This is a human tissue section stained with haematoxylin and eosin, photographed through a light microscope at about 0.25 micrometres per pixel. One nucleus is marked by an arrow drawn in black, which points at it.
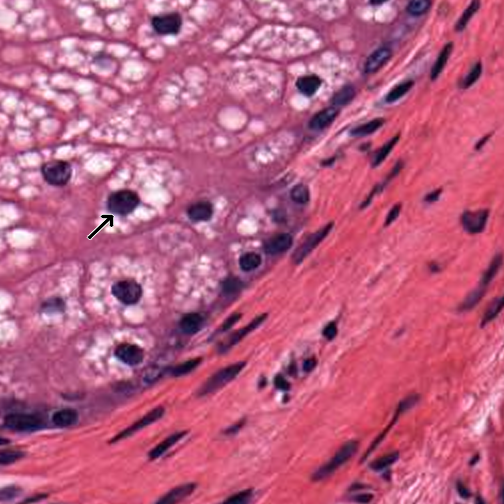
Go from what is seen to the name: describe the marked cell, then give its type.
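The nucleus is round, very dark and evenly dense, about the same size as the other round nuclei in the foamy cells around it. The nucleus sits roughly in the middle of the cell, with clear vacuoles pressing close around it. The cytoplasm is abundant and pale, filled with many small clear bubbles separated by thin pink strands, giving a foamy look. The cell lies among similar foamy cells packed together with thin pink borders between them, set inward from the row of flatter, darker-nucleated cells that lines the pink fibrous band. The marked nucleus belongs to a sebaceous gland cell.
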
